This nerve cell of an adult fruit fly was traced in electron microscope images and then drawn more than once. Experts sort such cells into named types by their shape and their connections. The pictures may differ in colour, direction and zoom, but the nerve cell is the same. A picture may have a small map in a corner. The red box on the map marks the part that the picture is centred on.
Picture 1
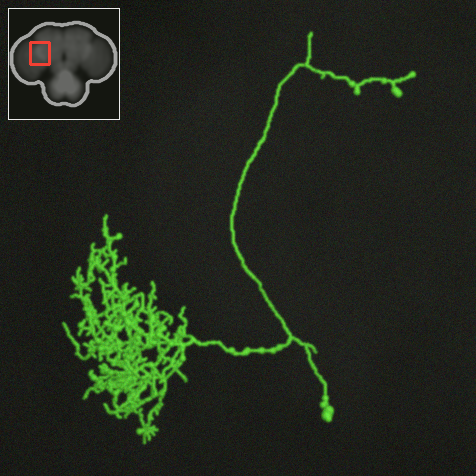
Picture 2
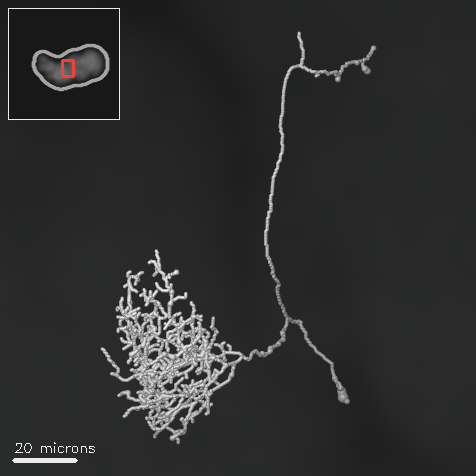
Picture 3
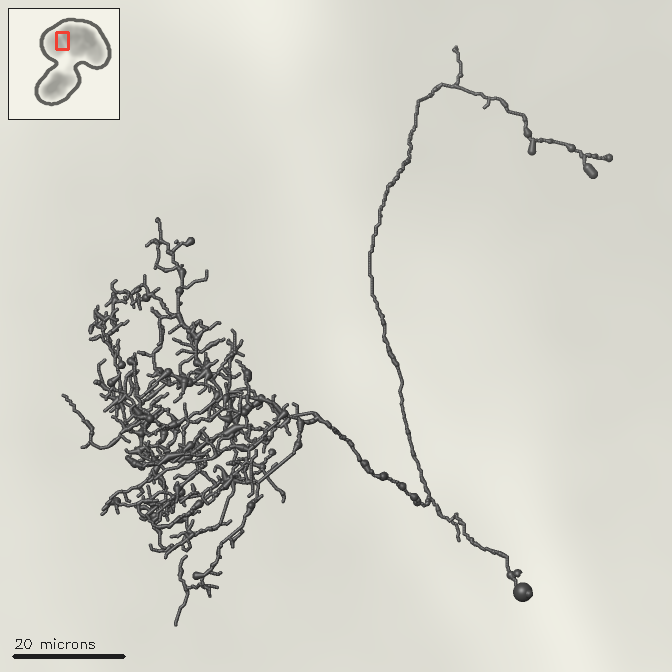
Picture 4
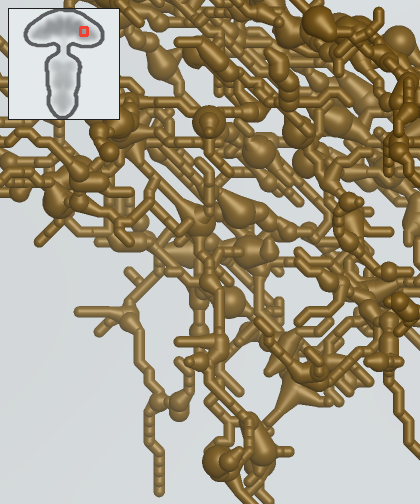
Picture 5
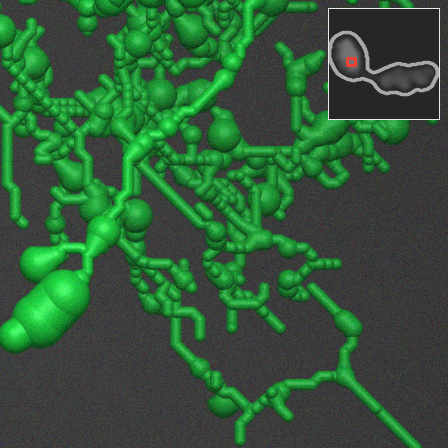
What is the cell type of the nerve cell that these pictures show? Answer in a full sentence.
The cell type is LC20b.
